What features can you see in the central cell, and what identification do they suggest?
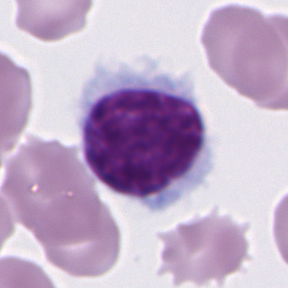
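Look first at the border of the central cell: it is ragged, with fine hair-like projections of cytoplasm. Now follow the cytoplasm around the nucleus; it is widest above it and thinnest on its left side. Inside the nucleus, no distinct nucleolus stands out. The cytoplasm itself shows no granules. This is a hairy cell.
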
